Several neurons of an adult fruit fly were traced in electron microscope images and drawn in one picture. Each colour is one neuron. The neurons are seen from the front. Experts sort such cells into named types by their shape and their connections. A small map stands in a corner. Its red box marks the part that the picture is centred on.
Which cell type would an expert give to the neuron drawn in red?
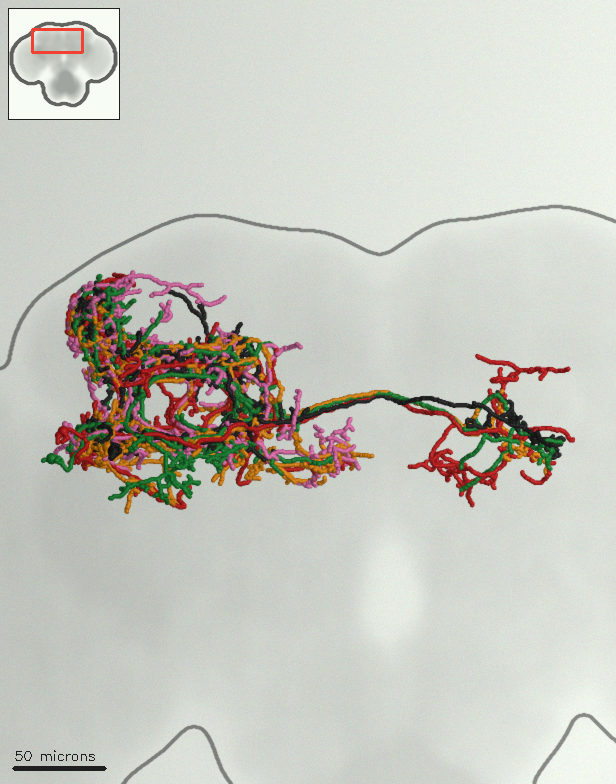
CL073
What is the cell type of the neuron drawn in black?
CL070_a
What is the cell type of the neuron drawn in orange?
CL071_a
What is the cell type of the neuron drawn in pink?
CL072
